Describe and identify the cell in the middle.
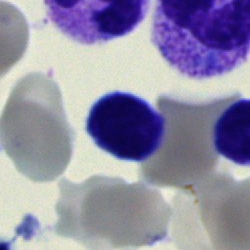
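Look closely at the chromatin: it is uniformly dense and deep blue-violet, with no pattern to it. You won't find nucleoli, and there is little or no cytoplasm around the nucleus. No vacuoles show either. This is a lymphocyte.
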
